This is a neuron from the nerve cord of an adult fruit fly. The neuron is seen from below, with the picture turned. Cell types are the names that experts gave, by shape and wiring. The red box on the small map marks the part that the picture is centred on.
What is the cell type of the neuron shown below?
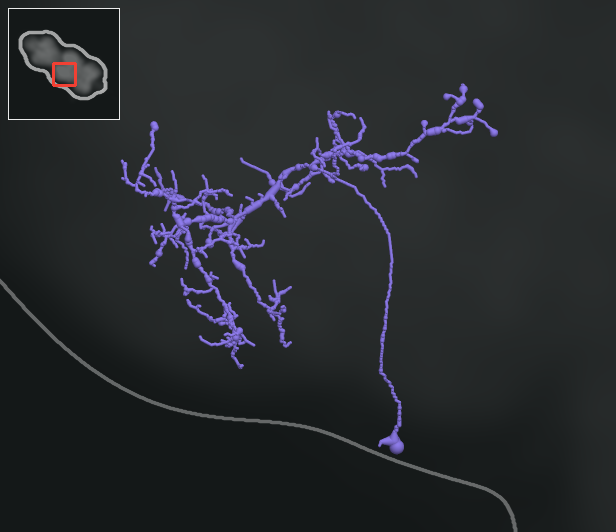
IN09A048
